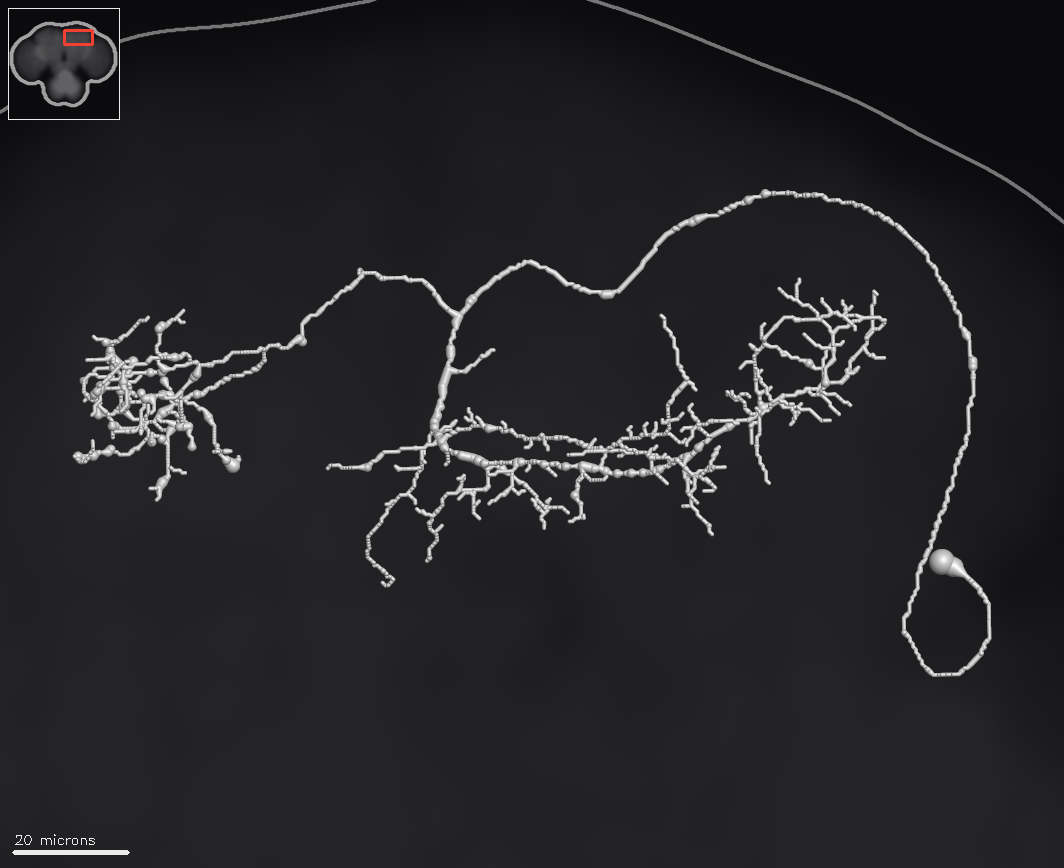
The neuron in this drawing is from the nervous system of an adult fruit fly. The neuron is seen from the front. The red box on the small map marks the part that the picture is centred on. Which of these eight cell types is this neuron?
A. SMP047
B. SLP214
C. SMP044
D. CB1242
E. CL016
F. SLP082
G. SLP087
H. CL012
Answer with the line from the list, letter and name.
A. SMP047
